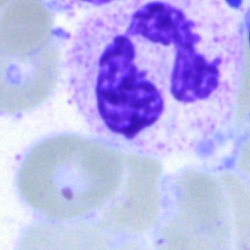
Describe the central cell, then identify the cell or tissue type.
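Of the two nuclear limbs, the left is broader than the right. The chromatin is dark purple and coarsely clumped, interrupted by small paler patches. No nucleoli are visible, and the cytoplasm contains no vacuoles. The cell is a segmented neutrophil.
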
